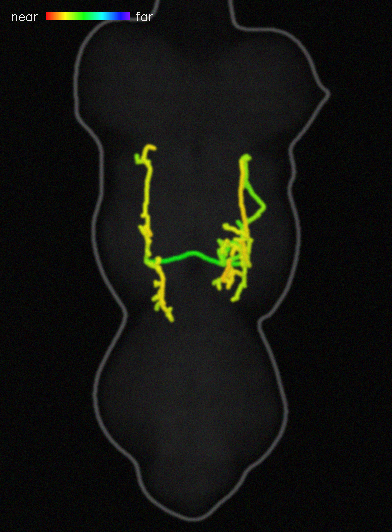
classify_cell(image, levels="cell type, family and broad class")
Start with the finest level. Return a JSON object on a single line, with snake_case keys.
{"cell_type": "IN19B069", "family": "hemilineage 19B", "broad_class": "nerve-cord intrinsic neuron"}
